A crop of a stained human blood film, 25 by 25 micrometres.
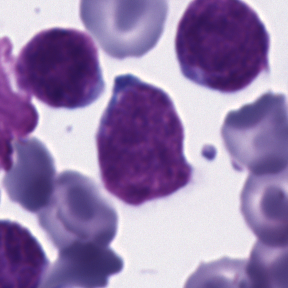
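Myeloblast, about 12 by 8 micrometres, with an irregular, somewhat angular outline rather than a round one. The nucleus, about 11 by 8 micrometres, fills about 90% of the cell's area, and its chromatin is finely granular and evenly spread. Cytoplasm appears only as a thin bluish rim at the top of the cell and contains no visible granules.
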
